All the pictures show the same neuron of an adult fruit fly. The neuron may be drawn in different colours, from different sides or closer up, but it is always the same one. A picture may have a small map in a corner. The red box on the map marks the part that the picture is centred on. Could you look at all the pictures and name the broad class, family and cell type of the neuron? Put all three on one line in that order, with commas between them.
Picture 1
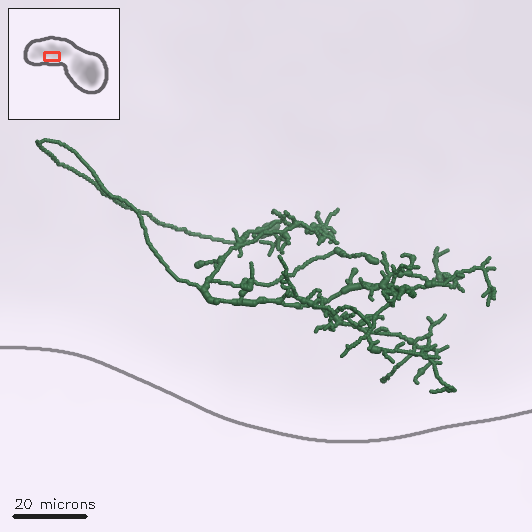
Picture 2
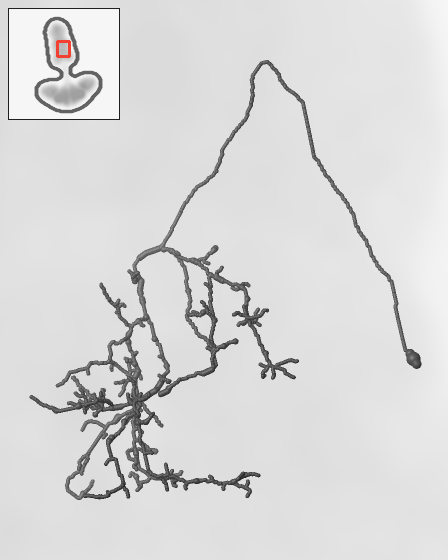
nerve-cord intrinsic neuron, hemilineage 11B, IN11B014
